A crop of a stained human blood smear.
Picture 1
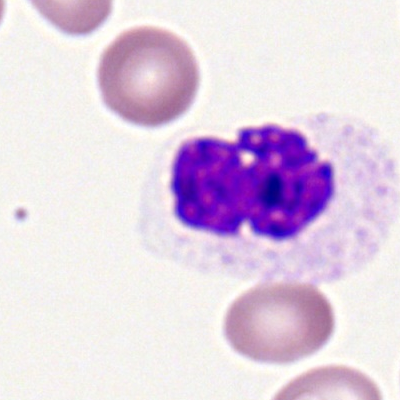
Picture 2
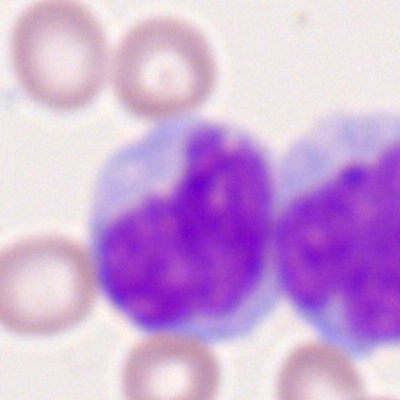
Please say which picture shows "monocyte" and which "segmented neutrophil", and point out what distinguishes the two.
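Picture 1: segmented neutrophil. Picture 2: monocyte. Nucleus, picture 1: divided into two large lobes lying side by side; chromatin dark purple, coarsely clumped; no nucleoli seen.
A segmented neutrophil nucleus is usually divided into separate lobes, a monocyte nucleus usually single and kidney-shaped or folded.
Cytoplasm: picture 1 with scattered fine lilac granules; picture 2 pale greyish blue, without distinct granules.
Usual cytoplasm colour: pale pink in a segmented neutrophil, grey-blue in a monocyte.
Outline, picture 2: roughly round. Neighbours: a red cell just below the lower edge of the cell in picture 1; another nucleated cell touching the right side of the cell in picture 2.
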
